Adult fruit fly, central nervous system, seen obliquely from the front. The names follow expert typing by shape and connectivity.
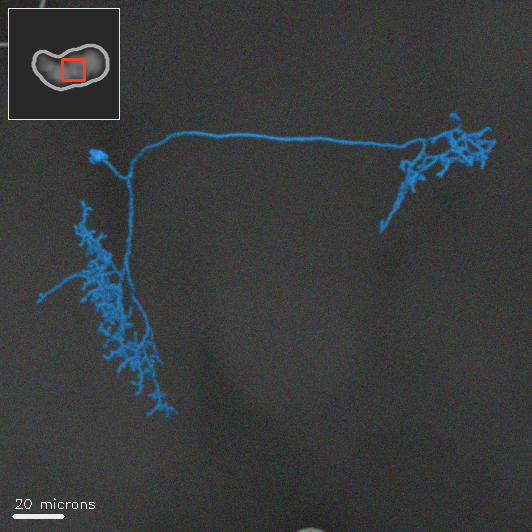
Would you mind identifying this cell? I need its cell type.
LC33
